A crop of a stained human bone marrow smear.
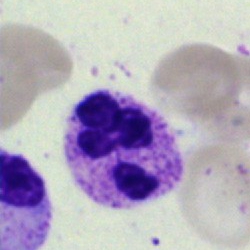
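Segmented neutrophil. Notice how the nucleus splits into several separate lobes, one sitting on its own in the lower part of the cell. The chromatin is dense and stains dark purple. See the plentiful, pale pinkish-lilac cytoplasm, with many small purple granules scattered all through it.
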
